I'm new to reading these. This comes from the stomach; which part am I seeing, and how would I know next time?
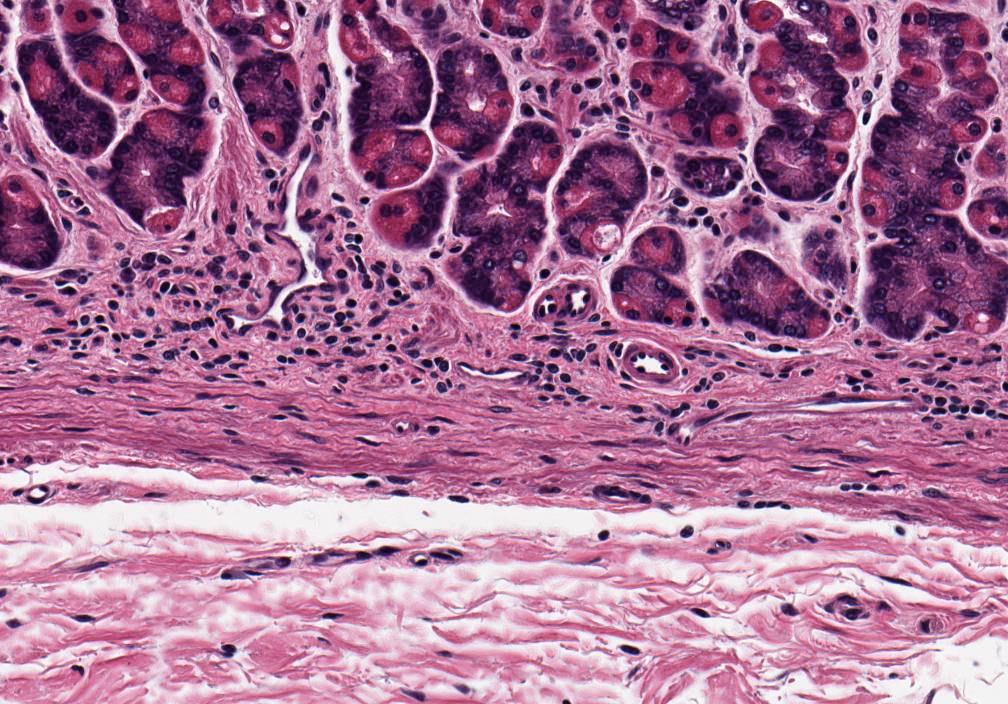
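Those are fundic glands. They're closely packed, most of their cells have deep purple, basophilic cytoplasm, and parietal cells, bright pink with a single round central nucleus, sit mainly along the glands' outer edges.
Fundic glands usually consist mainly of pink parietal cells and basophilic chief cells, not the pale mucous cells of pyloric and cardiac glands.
Layered fibrous tissue fills the lower half, and below the cellular stroma a band of smooth muscle runs horizontally across the whole field.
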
